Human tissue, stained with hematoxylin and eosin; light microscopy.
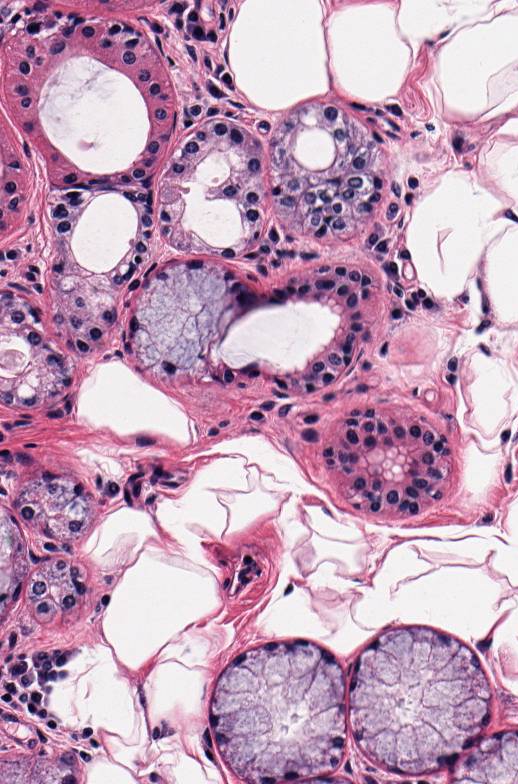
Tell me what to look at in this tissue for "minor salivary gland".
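Ducts and acini fill the left and centre, which goes with a minor salivary gland.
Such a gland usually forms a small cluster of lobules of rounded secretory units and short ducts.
The mucous acini at the bottom have small, dark nuclei pressed to the outer edge of the cells, which fits too.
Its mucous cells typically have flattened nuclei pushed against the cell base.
The ducts have cuboidal lining cells with pink cytoplasm and round nuclei. Fat cells take up much of the right side and lower middle.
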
